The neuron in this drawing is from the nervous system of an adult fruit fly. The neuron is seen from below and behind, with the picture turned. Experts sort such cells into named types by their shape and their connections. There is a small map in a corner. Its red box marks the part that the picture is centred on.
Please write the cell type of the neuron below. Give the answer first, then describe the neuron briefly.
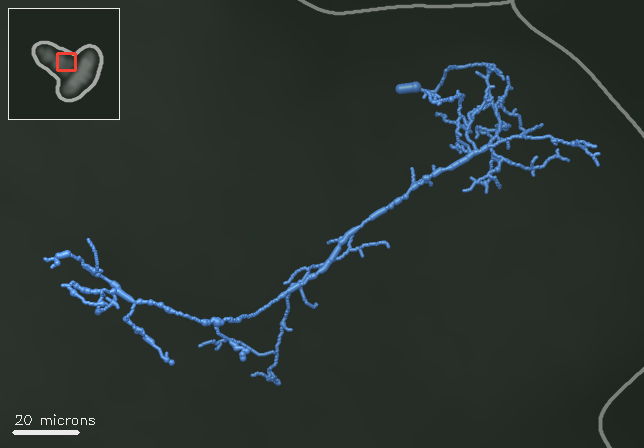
Its cell type is IN19A067. It is a nerve-cord intrinsic neuron. From left to right in the picture it spans about 170 microns. Dozens of branch ends can be seen.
